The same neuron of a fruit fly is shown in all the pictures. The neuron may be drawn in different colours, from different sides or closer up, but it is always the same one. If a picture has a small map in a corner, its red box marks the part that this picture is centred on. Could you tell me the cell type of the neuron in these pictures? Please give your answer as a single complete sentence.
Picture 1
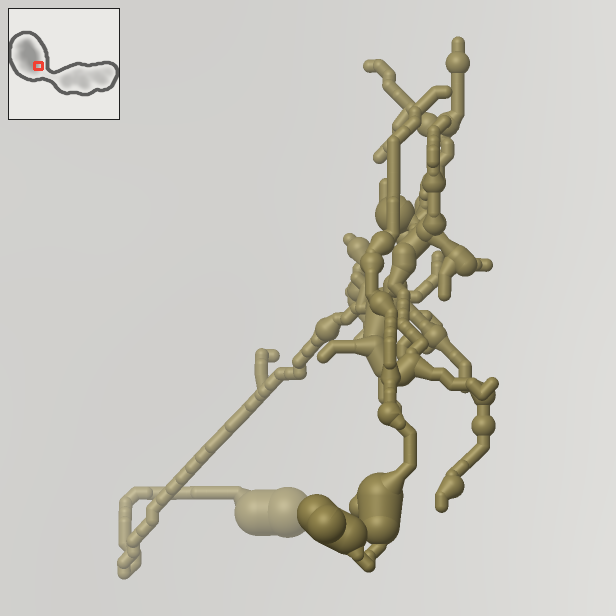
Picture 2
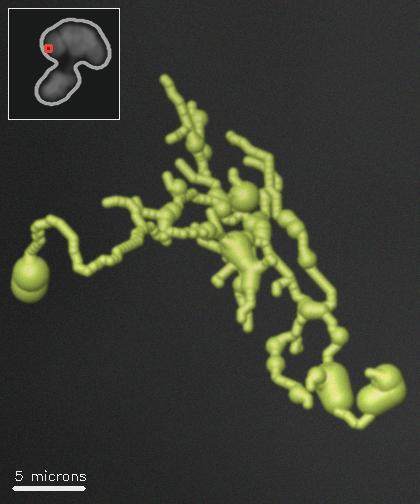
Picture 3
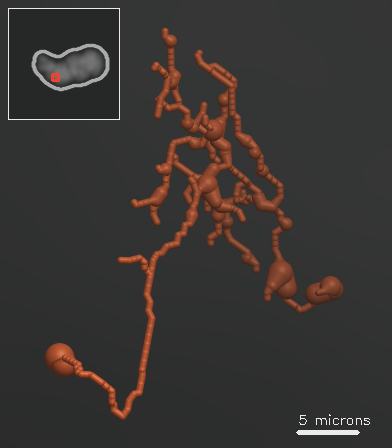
On the level of cell type, this neuron is Cm2.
